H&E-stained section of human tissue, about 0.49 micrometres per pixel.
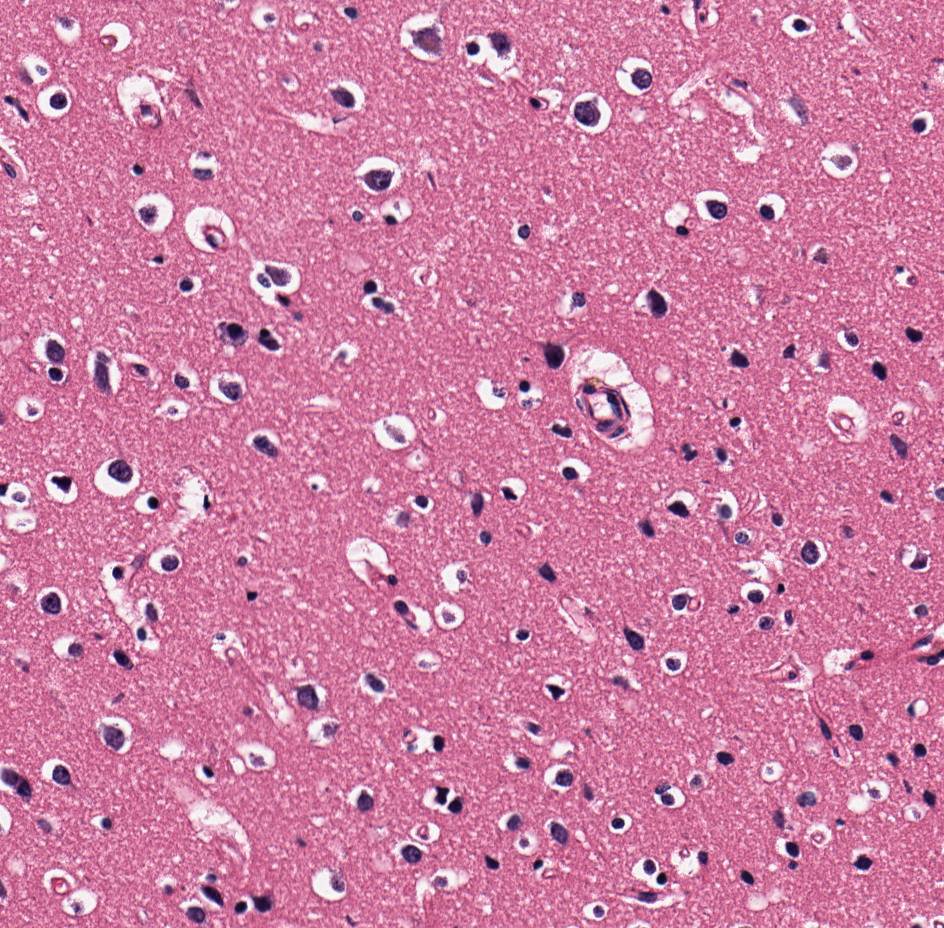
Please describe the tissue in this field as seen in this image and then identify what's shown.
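Cells fairly evenly scattered across whole field; no nests, layers or glandular units. Numerous small, round, dark glial nuclei; little visible cytoplasm. Scattered larger neurons: paler round nuclei in purplish cytoplasmic rim. Several thin capillaries, cut lengthwise, run obliquely, as at lower left. Tissue: cerebral cortex.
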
